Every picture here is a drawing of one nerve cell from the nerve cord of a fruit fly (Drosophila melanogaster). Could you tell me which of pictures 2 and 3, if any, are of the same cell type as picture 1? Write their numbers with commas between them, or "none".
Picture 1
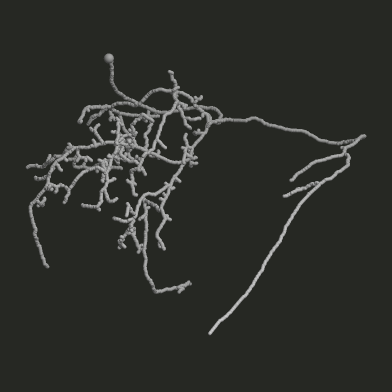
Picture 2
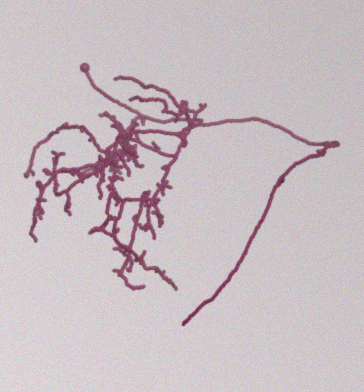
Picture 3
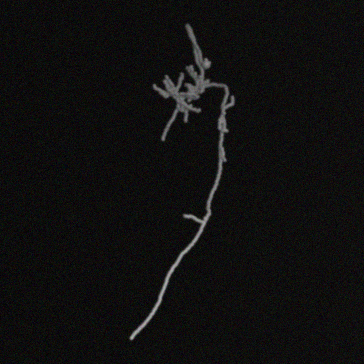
2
